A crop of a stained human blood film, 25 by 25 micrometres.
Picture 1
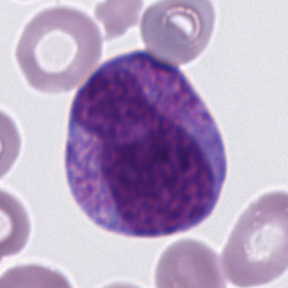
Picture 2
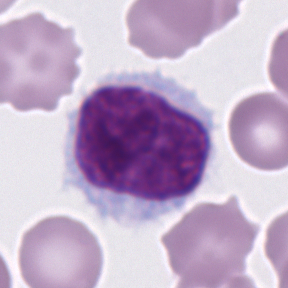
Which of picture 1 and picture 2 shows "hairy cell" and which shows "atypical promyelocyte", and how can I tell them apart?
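The first picture is the atypical promyelocyte; the second is the hairy cell. Compare the borders: the atypical promyelocyte has a smooth, oval outline, while the hairy cell is fringed almost all the way around by fine hair-like projections.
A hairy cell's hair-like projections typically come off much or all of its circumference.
Size differs too: the atypical promyelocyte is about 16 by 14 micrometres, the hairy cell about 13 micrometres across. In the atypical promyelocyte the nucleus fills most of the cell, no vacuoles are seen in the cytoplasm, and a red cell touches the upper edge. In the hairy cell the nucleus is about 12 by 10 micrometres and fills about 70% of the cell's area. Its cytoplasm is a pale grey-blue without granules, and the rim is broader on the lower left than on the right. Its chromatin looks mottled rather than smooth, and no distinct nucleolus can be seen.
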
